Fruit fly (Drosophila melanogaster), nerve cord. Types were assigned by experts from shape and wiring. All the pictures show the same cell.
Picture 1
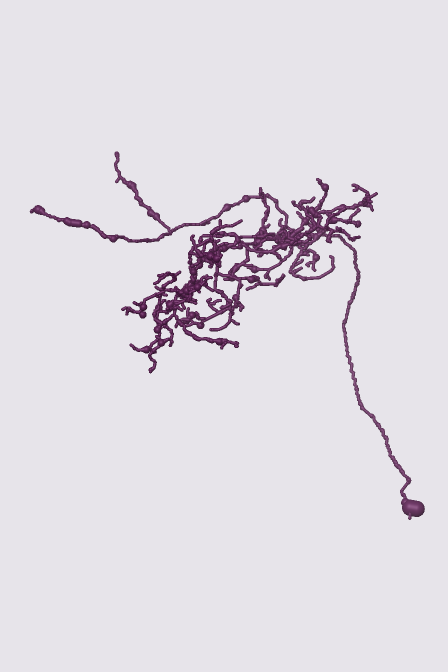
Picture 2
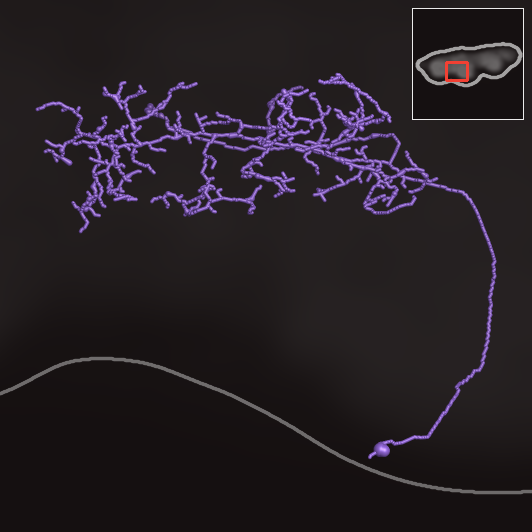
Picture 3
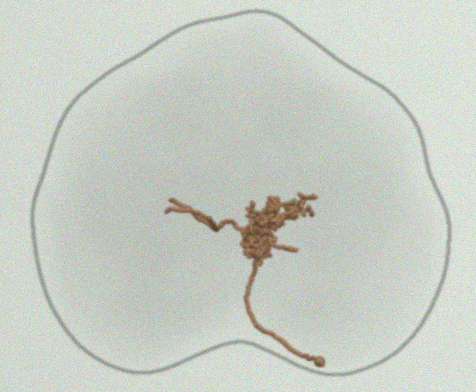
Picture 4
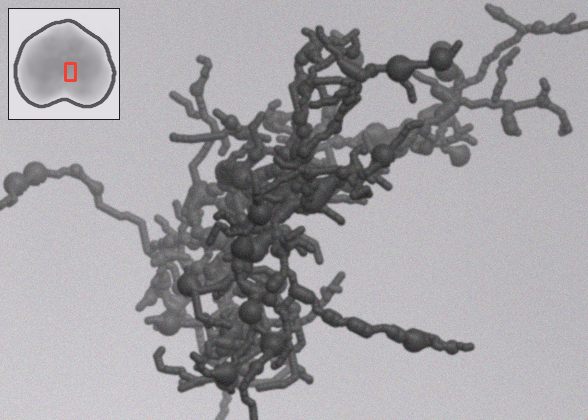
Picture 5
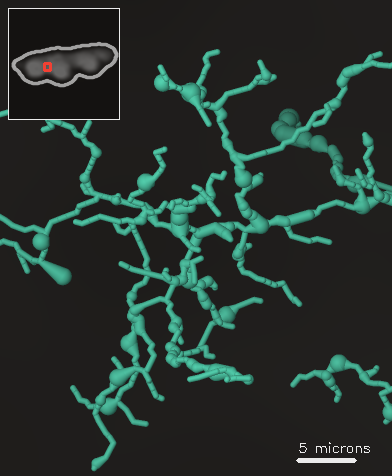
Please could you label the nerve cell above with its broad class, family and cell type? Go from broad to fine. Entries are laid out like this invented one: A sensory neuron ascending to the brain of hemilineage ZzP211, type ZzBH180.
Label: A nerve-cord intrinsic neuron of hemilineage 05B, type IN05B088.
